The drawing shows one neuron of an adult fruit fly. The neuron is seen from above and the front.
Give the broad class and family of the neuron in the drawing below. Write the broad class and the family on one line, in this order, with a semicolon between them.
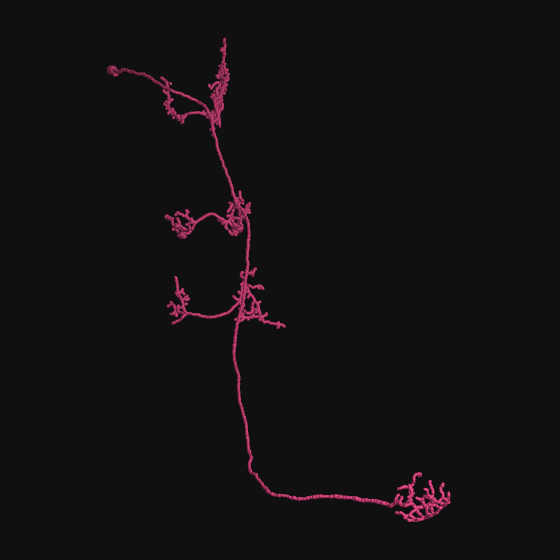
ascending neuron; hemilineage 08B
